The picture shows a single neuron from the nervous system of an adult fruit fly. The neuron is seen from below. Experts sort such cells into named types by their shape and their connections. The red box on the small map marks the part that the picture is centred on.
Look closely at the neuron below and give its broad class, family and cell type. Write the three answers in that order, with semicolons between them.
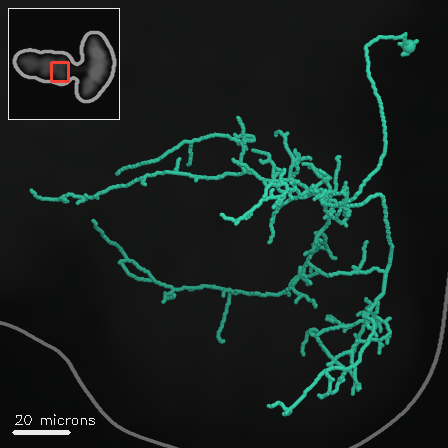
nerve-cord intrinsic neuron; hemilineage 01A; IN01A063_b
